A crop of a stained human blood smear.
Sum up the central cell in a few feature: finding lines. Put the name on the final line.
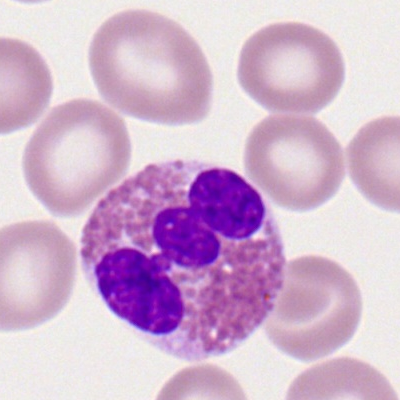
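Lobe count: three
Lobe arrangement: a chain from upper right to lower left
Chromatin: dense, dark purple
Cytoplasm: packed with coarse, round pinkish granules
Identification: eosinophil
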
